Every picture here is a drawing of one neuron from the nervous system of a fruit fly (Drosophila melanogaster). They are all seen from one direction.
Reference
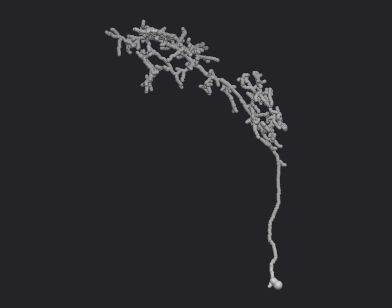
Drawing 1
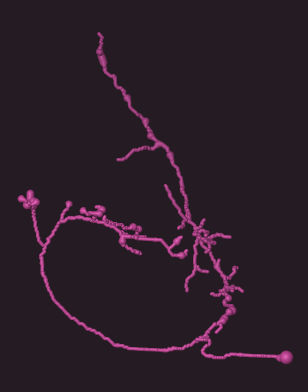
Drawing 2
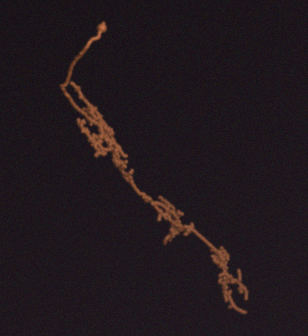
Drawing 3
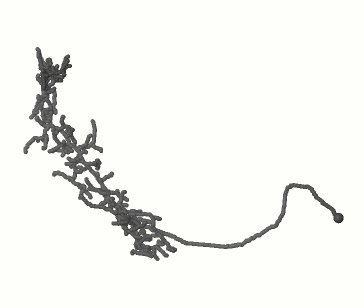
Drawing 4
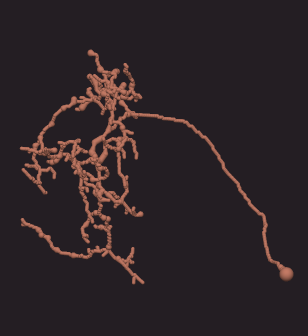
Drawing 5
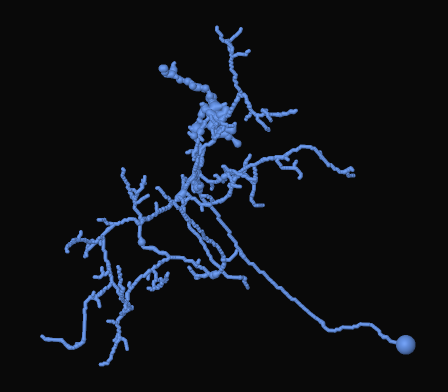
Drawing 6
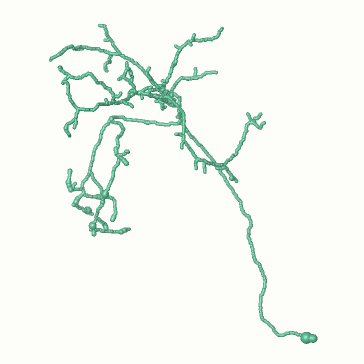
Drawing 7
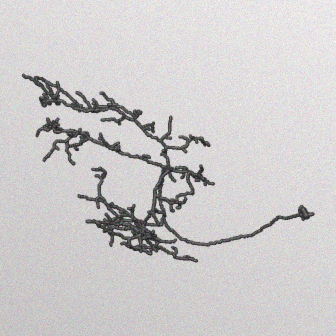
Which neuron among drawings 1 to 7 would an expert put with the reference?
3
